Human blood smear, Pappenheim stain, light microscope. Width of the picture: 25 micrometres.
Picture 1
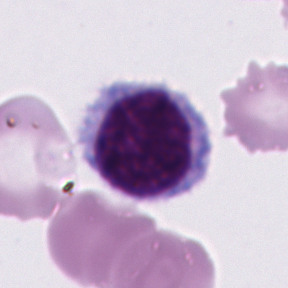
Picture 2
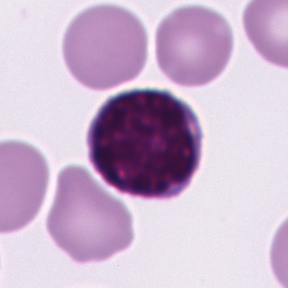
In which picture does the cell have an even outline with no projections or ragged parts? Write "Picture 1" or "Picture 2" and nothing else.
Picture 2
